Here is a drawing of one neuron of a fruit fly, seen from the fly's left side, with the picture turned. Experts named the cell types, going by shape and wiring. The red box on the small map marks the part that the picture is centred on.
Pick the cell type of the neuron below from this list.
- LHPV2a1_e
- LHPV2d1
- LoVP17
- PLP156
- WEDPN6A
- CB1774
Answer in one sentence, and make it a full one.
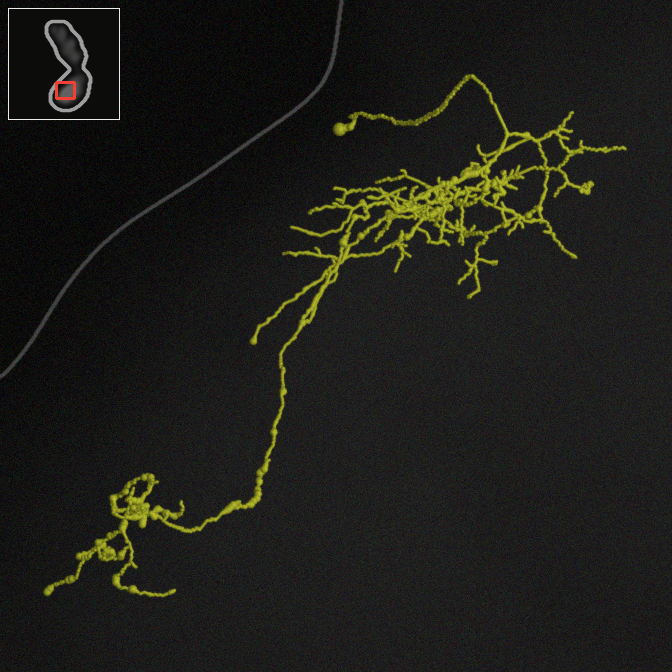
By its cell type, the neuron is PLP156.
